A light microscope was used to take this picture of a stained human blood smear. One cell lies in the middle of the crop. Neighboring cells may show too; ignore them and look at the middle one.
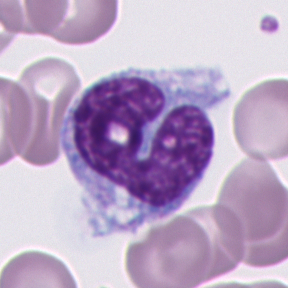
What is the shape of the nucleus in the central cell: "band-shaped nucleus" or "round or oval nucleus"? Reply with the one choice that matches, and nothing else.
Band-shaped nucleus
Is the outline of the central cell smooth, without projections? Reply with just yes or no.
No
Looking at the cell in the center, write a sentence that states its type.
The cell at the middle of the frame should be recorded as a monocyte.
